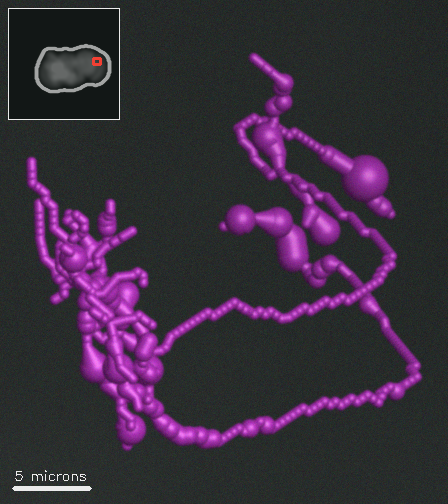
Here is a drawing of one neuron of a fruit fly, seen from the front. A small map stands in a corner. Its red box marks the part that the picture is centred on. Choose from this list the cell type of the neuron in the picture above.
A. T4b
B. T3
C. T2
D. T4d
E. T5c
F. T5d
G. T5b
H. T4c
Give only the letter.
F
